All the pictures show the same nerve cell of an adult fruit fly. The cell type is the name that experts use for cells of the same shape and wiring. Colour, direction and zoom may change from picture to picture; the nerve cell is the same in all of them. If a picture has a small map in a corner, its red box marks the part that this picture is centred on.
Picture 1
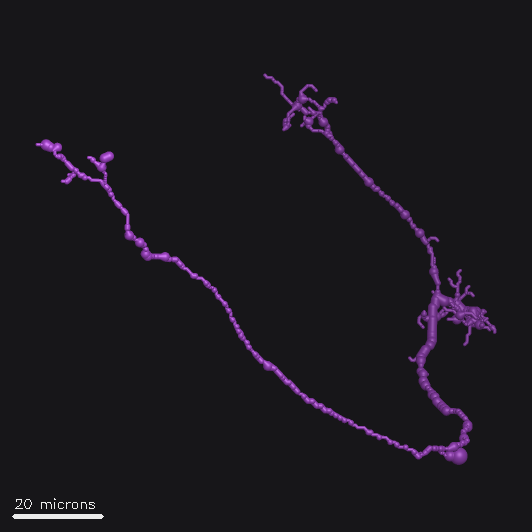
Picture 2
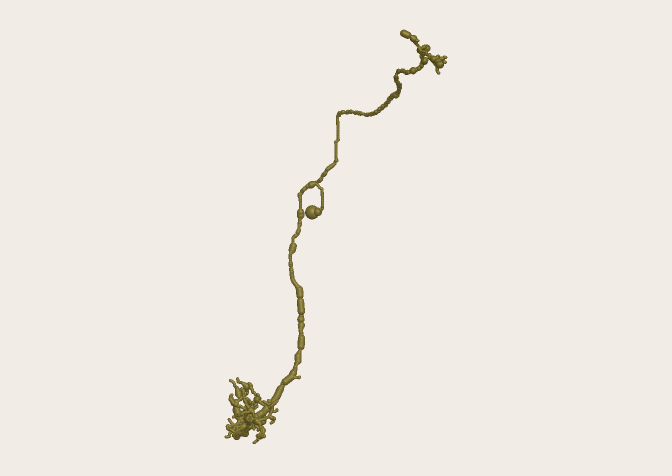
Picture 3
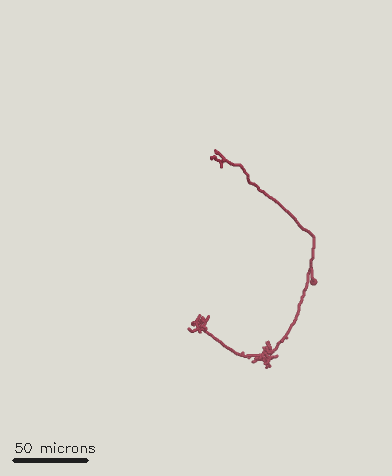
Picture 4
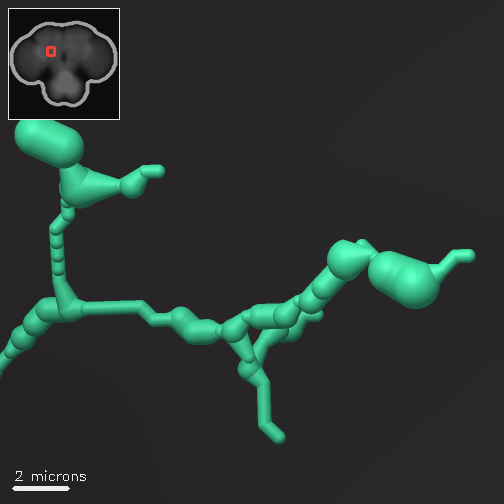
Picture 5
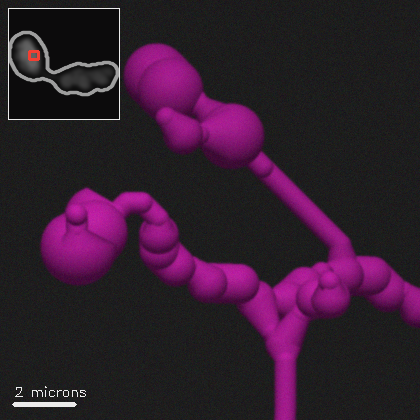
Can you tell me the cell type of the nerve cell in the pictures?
LLPC2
